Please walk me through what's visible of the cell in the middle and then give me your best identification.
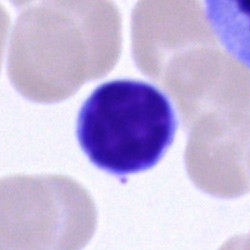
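A smooth outline encloses this round cell. Its chromatin stains deep purple and looks dense, broken only by faint lighter patches. No nucleoli are visible, and no vacuoles are seen anywhere in the cell. It is a lymphocyte.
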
